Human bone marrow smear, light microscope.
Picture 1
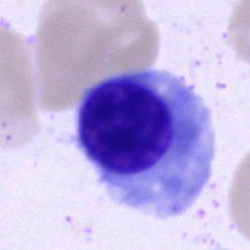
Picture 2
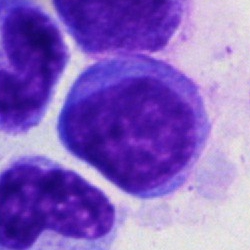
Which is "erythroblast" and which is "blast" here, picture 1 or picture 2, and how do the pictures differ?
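Picture 1: erythroblast. Picture 2: blast. Erythroblast chromatin: dark purple, dense, clumped.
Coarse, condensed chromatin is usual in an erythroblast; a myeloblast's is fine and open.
Blast chromatin: finely granular, not coarsely clumped. Blast cytoplasm: a thin blue rim around the nucleus, no granules.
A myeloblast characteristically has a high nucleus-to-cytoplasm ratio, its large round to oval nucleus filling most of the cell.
Erythroblast cytoplasm: no distinct granules; a paler zone against the nucleus at upper right. Blast outline: smooth, roughly round. Surroundings: a red cell just above the erythroblast; other nucleated cells close to the blast at top, left and lower left.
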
